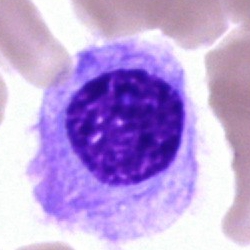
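Hairy cell. Notice how irregular the outline is, its edges frayed and ragged. The chromatin is coarse and clumped, with small pale gaps between the clumps. A wide rim of pale lilac-blue cytoplasm surrounds the nucleus, broadest below it.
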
